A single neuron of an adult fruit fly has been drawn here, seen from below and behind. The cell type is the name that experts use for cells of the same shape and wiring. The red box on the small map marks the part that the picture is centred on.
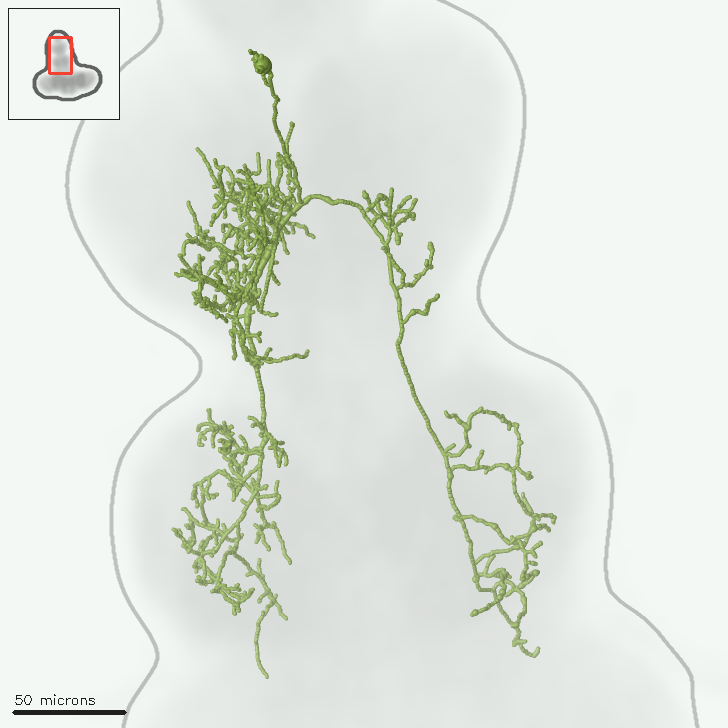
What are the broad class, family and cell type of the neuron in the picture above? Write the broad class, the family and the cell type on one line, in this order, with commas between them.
nerve-cord intrinsic neuron, hemilineage 05B, IN05B008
